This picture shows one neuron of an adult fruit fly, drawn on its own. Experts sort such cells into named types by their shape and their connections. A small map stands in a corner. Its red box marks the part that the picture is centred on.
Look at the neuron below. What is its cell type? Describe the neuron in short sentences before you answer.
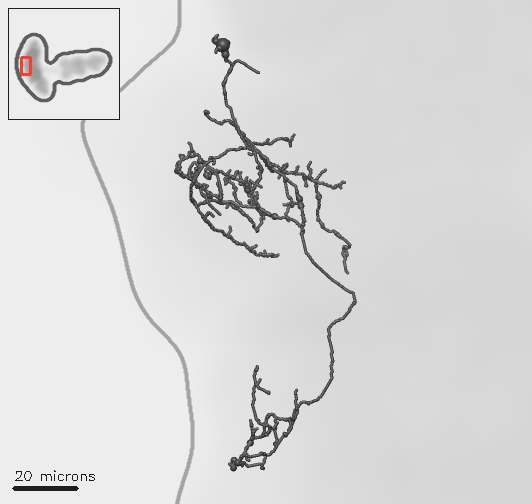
It is in the brain and does not reach the nerve cord. Its cell body lies at the top of the picture. By the scale bar it is about 140 microns tall in this view. Its broad class is central-brain intrinsic neuron. The cell type is PAM12.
